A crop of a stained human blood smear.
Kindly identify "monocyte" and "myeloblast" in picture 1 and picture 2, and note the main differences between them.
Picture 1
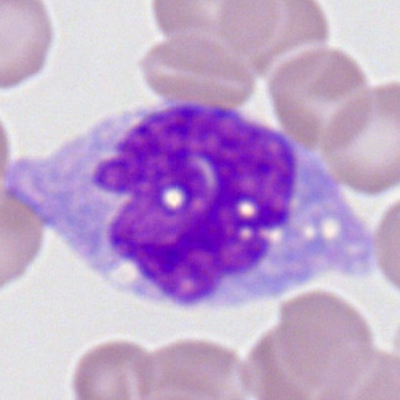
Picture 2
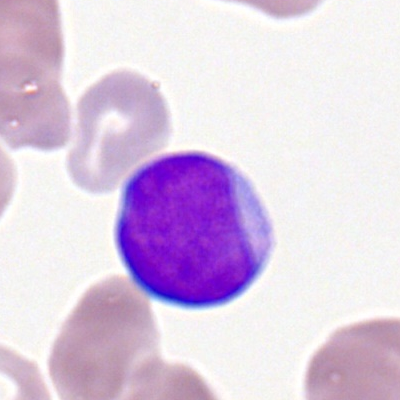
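Picture 1 is the monocyte and picture 2 the myeloblast. The monocyte nucleus is irregular and folded, with several edge indentations; the myeloblast nucleus fills nearly the whole round, smooth-outlined cell. Monocyte chromatin is dark purple and clumped with paler patches between; myeloblast chromatin is finely stippled purple without coarse dark clumps. The monocyte's pale grey-blue cytoplasm extends furthest beyond the nucleus left and right, with several small clear round vacuoles mostly rightward; the myeloblast shows only a thin pale blue crescent, widest on the right.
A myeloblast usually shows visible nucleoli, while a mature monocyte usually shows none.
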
